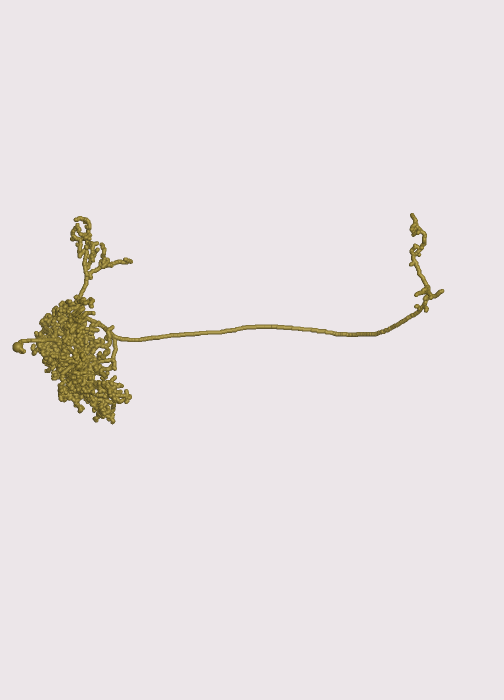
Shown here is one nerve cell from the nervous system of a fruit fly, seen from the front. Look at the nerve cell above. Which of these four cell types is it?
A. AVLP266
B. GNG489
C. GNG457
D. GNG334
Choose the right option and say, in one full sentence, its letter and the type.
The cell type of the neuron is given by option A, AVLP266.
